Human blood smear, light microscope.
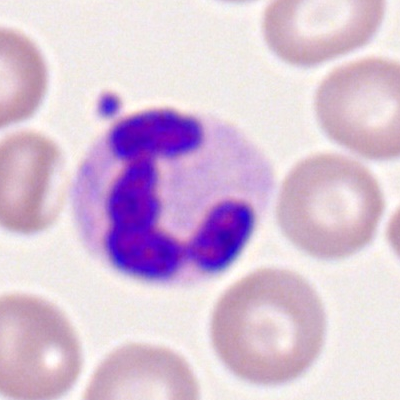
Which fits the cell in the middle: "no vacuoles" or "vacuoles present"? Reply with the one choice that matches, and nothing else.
No vacuoles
